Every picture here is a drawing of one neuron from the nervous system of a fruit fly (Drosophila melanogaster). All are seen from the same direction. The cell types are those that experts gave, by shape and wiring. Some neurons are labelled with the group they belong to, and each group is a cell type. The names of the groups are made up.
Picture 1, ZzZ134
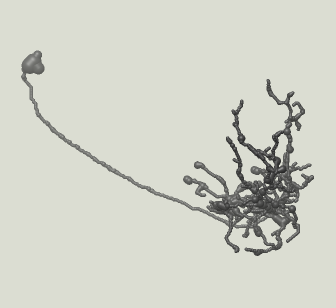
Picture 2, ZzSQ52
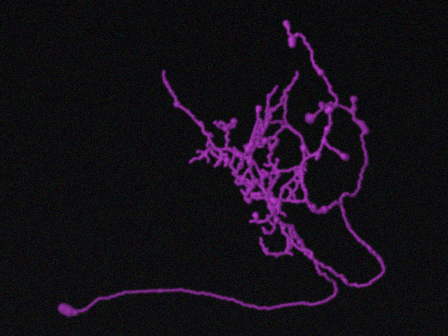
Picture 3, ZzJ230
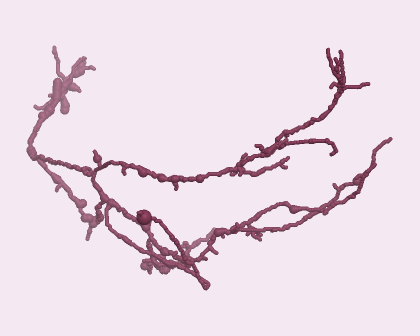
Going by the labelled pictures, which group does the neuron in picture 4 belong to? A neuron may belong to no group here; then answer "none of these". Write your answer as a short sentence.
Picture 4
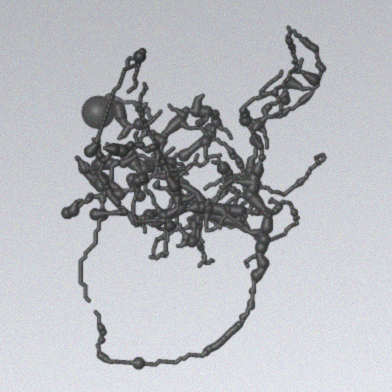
It belongs to ZzZ134.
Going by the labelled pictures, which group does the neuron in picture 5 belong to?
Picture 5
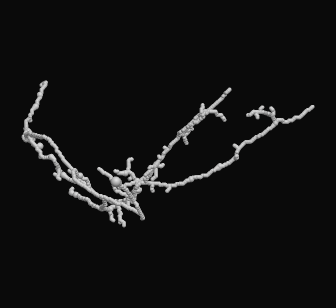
It belongs to ZzJ230.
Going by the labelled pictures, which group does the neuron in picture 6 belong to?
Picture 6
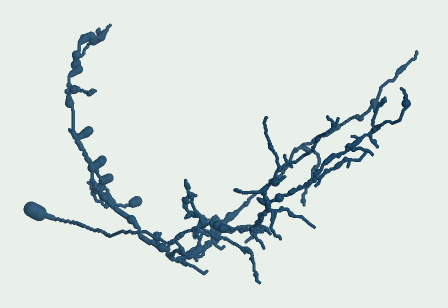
It belongs to ZzJ230.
